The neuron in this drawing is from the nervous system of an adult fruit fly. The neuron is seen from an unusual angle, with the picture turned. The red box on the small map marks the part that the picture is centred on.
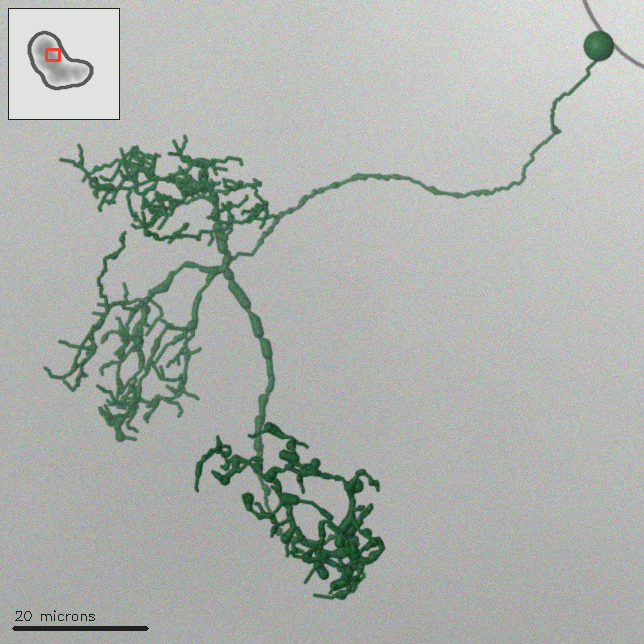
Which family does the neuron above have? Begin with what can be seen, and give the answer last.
The cell body is at the upper right of the picture. From left to right in the picture it spans about 85 microns. Its broad class is central-brain intrinsic neuron. The name of its family is class CX.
